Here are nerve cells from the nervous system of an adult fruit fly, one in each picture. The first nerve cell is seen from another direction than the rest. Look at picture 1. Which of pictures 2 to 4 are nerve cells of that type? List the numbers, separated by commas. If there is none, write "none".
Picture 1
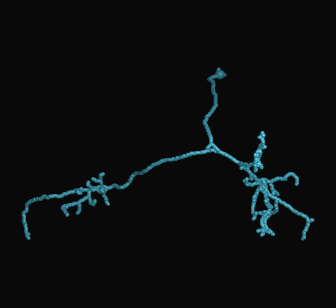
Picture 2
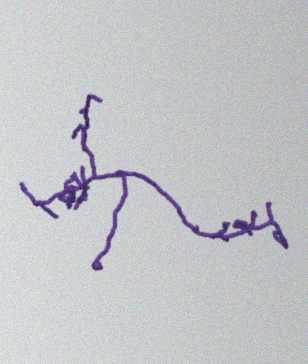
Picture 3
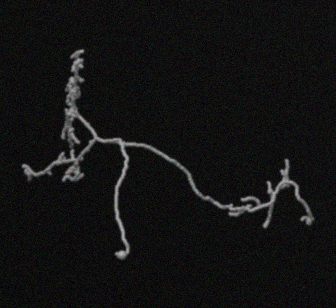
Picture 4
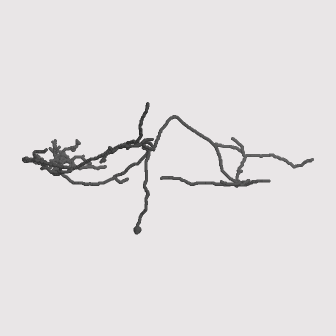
2, 3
